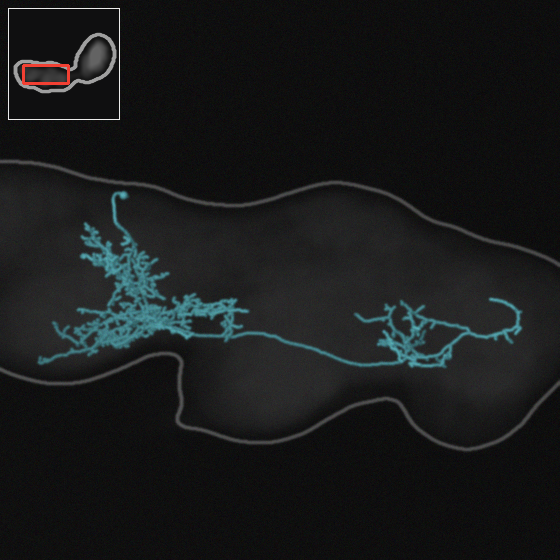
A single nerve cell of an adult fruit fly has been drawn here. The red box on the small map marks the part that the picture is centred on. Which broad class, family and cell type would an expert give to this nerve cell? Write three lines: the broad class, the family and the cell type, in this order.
nerve-cord intrinsic neuron
hemilineage 23B
IN23B011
